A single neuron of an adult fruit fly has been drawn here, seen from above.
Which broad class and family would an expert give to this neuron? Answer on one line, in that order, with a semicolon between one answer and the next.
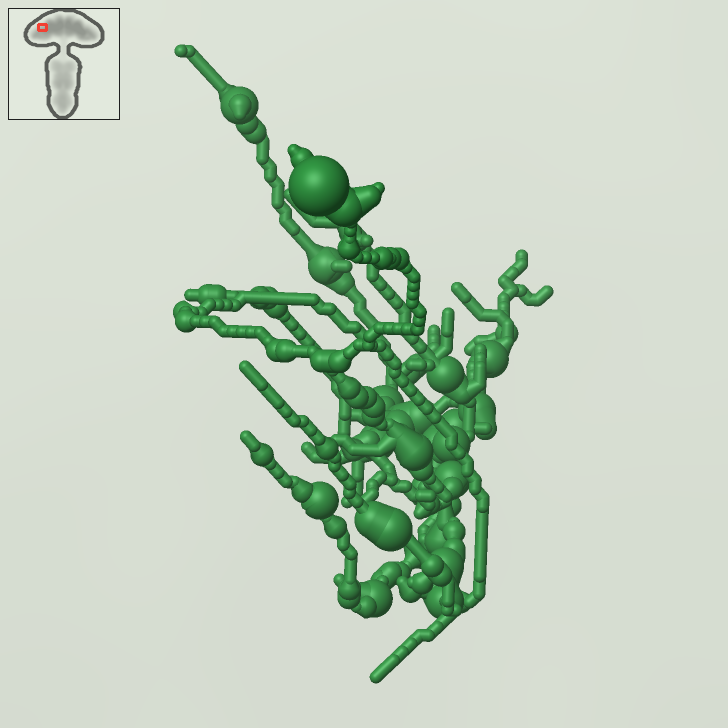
optic-lobe intrinsic neuron; Dm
